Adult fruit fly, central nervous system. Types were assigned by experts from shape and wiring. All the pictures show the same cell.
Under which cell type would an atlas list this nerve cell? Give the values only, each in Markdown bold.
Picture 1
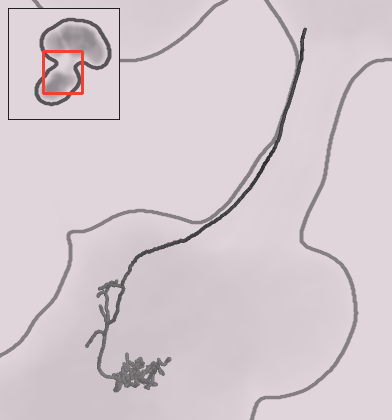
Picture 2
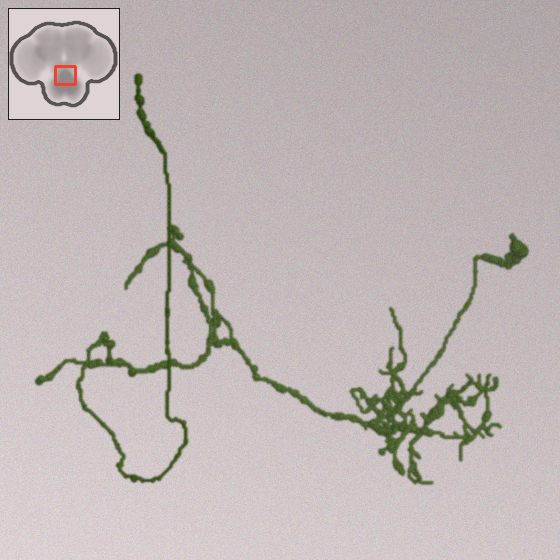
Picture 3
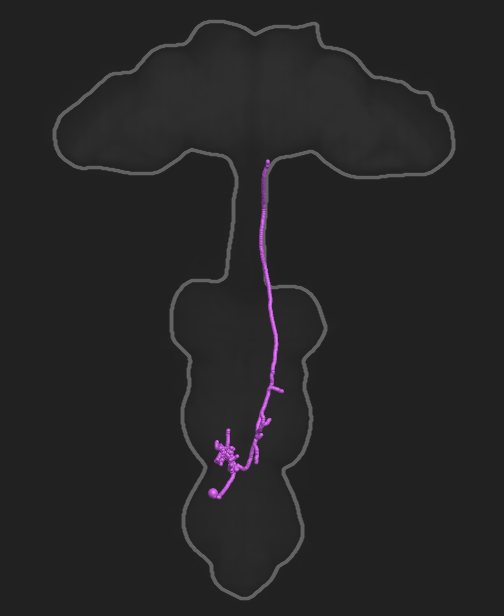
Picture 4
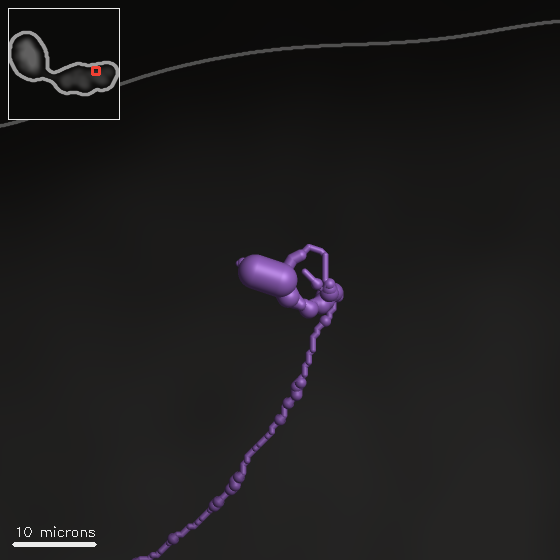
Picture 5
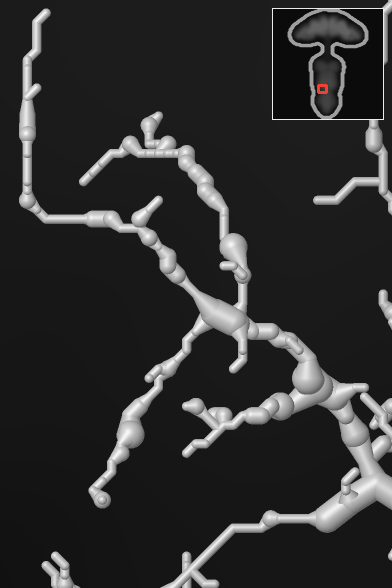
**AN19B079**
